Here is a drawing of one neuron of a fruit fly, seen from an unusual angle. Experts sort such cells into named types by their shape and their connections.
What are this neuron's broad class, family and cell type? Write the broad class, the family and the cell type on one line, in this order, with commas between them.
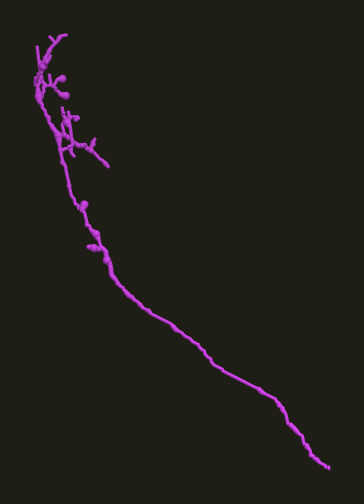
sensory neuron entering the nerve cord, class gustatory, LgLG1b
